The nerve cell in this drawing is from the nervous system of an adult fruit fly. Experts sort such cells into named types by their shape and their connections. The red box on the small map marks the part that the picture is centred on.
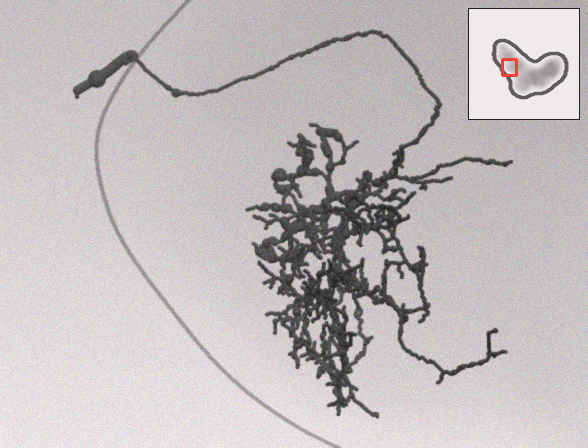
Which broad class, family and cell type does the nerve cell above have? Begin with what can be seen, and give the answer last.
The cell body can be seen at the upper left of the picture. The picture shows dozens of branch ends. This is a nerve-cord intrinsic neuron. The family is hemilineage 21A. Its cell type is IN21A035.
